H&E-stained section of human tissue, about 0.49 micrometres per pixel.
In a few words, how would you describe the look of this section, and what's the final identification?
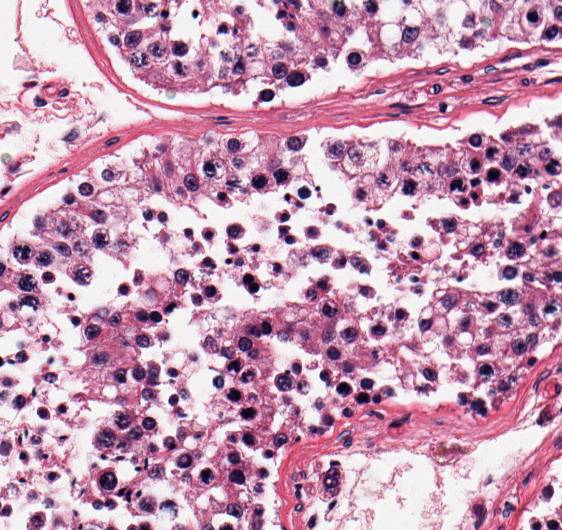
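Parts of several rounded units, crowded with cells, occupy the field, separated by thin pink fibrous bands; one crosses the upper part from left to upper right. Their bounding walls are thin, wavy, layered and eosinophilic, with flattened elongated nuclei along them. Inside, many layers of rounded cells fill each unit, leaving no clearly open central lumen. Cytoplasm is pale pink to clear, often vacuolated. The tissue is testis.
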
